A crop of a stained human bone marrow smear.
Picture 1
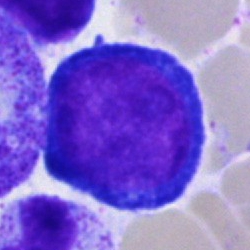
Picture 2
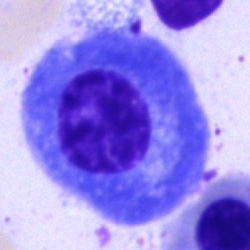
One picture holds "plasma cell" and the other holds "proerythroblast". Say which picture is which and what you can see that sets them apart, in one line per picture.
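The cell in picture 1 is a proerythroblast. The cytoplasm forms a narrow rim around the nucleus.
The cell in picture 2 is a plasma cell. The cytoplasm is abundant, forming a wide rim around the nucleus.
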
